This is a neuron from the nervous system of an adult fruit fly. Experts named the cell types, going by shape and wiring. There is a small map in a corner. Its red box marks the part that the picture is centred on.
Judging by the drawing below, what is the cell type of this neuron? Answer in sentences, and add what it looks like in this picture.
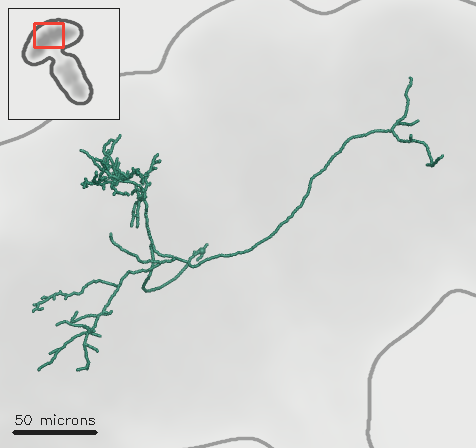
Its cell type is SMP447. Its broad class is central-brain intrinsic neuron. It is in the brain and does not reach the nerve cord. Its cell body lies in the middle of the picture. By the scale bar it is about 250 microns wide in this view.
